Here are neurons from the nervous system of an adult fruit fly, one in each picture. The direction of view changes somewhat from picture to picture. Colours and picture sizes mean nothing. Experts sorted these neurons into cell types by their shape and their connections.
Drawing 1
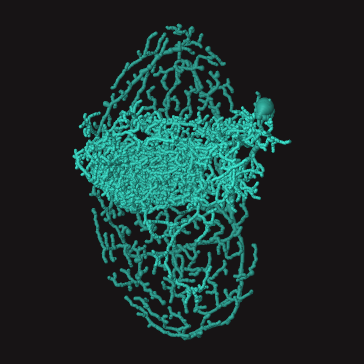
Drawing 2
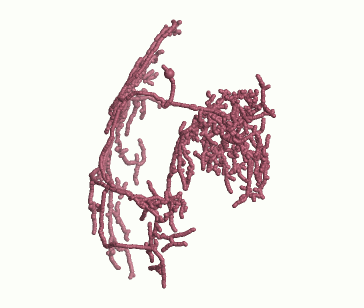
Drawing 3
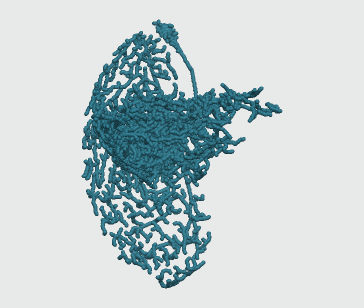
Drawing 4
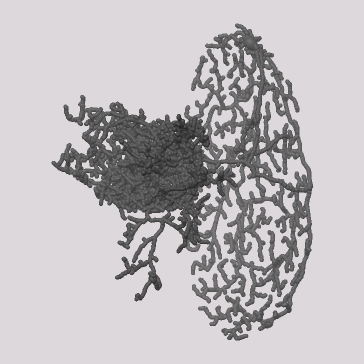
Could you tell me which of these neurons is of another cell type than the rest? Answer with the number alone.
2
